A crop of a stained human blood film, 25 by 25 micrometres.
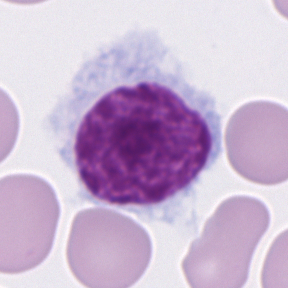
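Hairy cell: the nucleated cell at the centre of a stained peripheral blood smear. Fine hair-like wisps of cytoplasm seem to reach out from its surface. Its nucleus looks roughly round, not lobed, and I can't make out a distinct nucleolus. Nor do I find any coarse reddish granules in the cytoplasm.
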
